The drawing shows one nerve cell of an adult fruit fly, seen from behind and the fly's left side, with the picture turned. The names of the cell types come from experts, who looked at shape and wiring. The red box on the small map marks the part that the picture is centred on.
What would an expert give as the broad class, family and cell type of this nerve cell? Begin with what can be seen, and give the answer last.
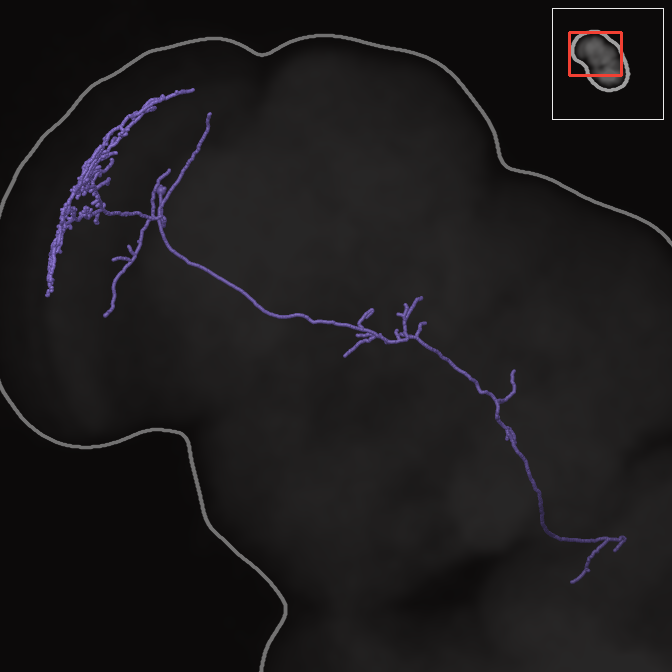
The cell body can be seen at the upper left of the picture. In this view it is about as wide as it is tall. It is a visual projection neuron. The family is hemilineage VPNl&d1_lateral. The cell type is MeVPMe8.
